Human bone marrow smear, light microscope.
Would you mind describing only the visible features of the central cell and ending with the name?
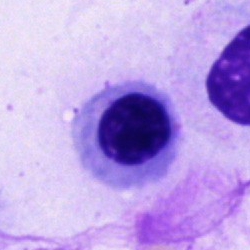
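See how the nucleus is pushed off-centre, over toward the right side of the cell. Its chromatin is dense and stains a dark purple. The cytoplasm around it is pale blue, and that rim is widest on the left side of the nucleus. So what you've got there is an erythroblast.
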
